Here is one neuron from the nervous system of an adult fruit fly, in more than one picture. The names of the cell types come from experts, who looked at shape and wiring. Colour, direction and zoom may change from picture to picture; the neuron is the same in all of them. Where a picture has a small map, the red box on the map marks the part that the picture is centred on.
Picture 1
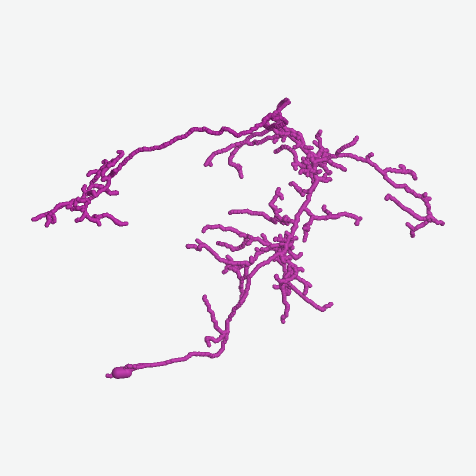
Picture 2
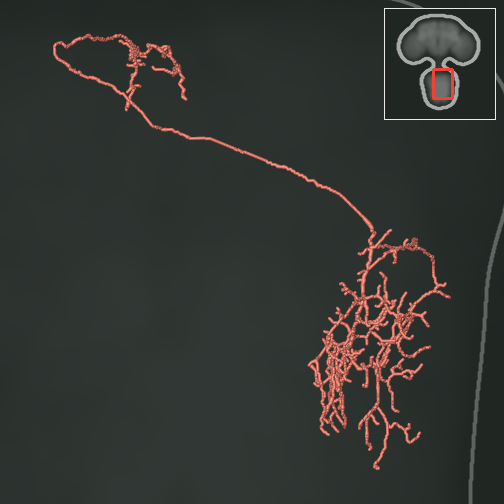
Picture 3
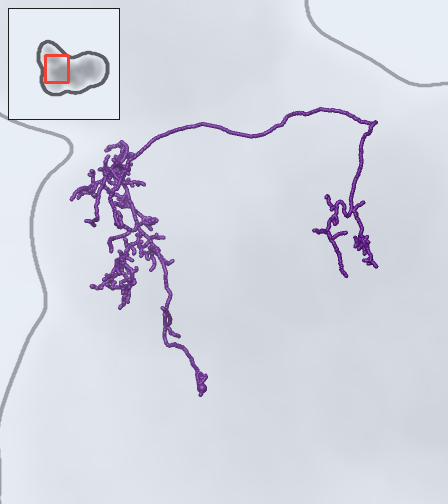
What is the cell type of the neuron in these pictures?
IN14B012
